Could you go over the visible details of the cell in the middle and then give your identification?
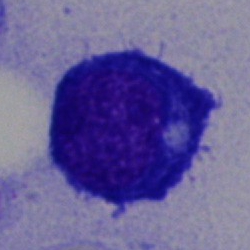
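A few slightly angular edges break an otherwise roughly round outline. There's a pale clear zone beside the nucleus on the right, no granules in the cytoplasm, and fine short hair-like projections coming off the surface. That's a proerythroblast.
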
